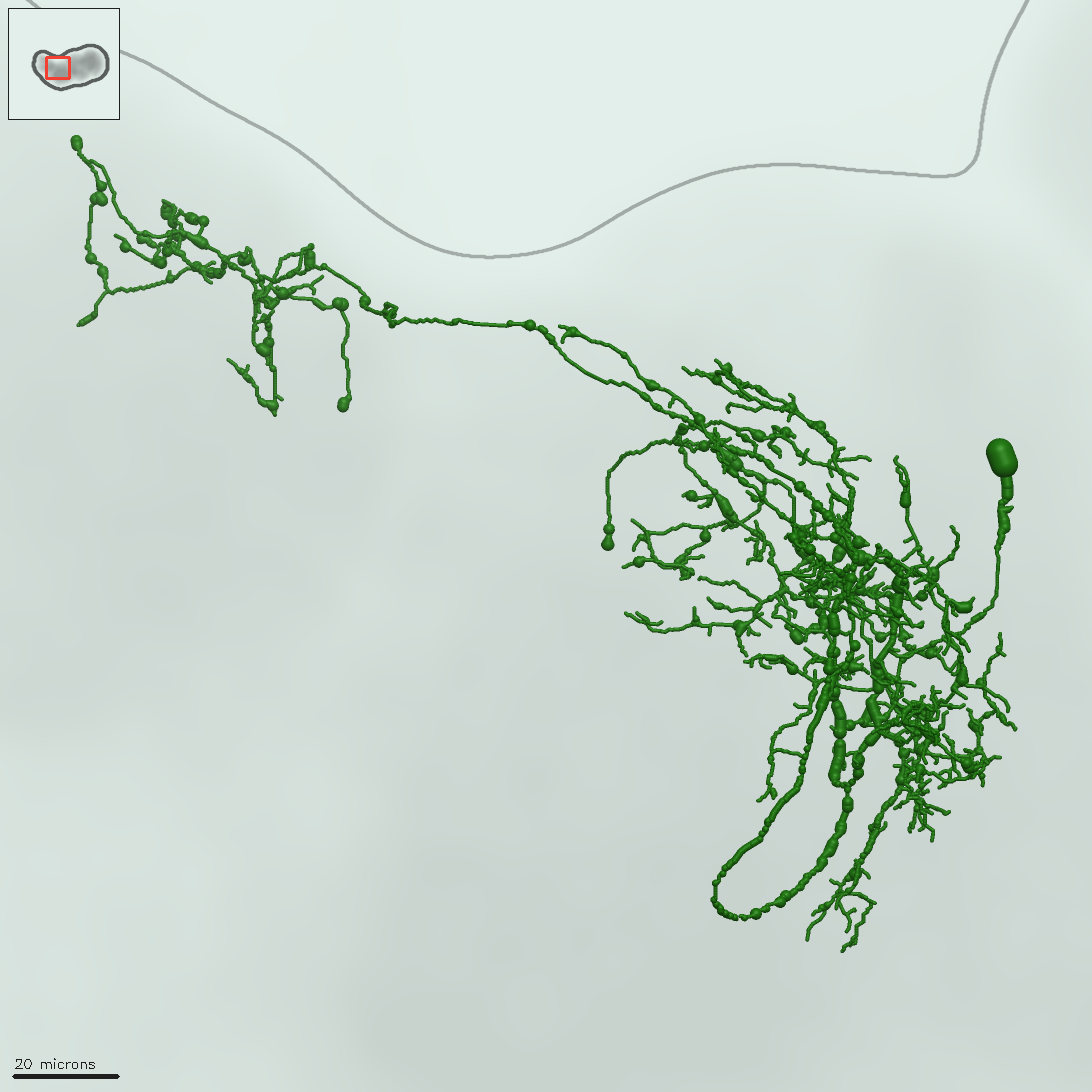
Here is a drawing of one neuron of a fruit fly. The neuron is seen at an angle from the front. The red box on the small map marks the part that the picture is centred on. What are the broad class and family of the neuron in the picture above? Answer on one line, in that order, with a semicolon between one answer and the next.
nerve-cord intrinsic neuron; hemilineage 17A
